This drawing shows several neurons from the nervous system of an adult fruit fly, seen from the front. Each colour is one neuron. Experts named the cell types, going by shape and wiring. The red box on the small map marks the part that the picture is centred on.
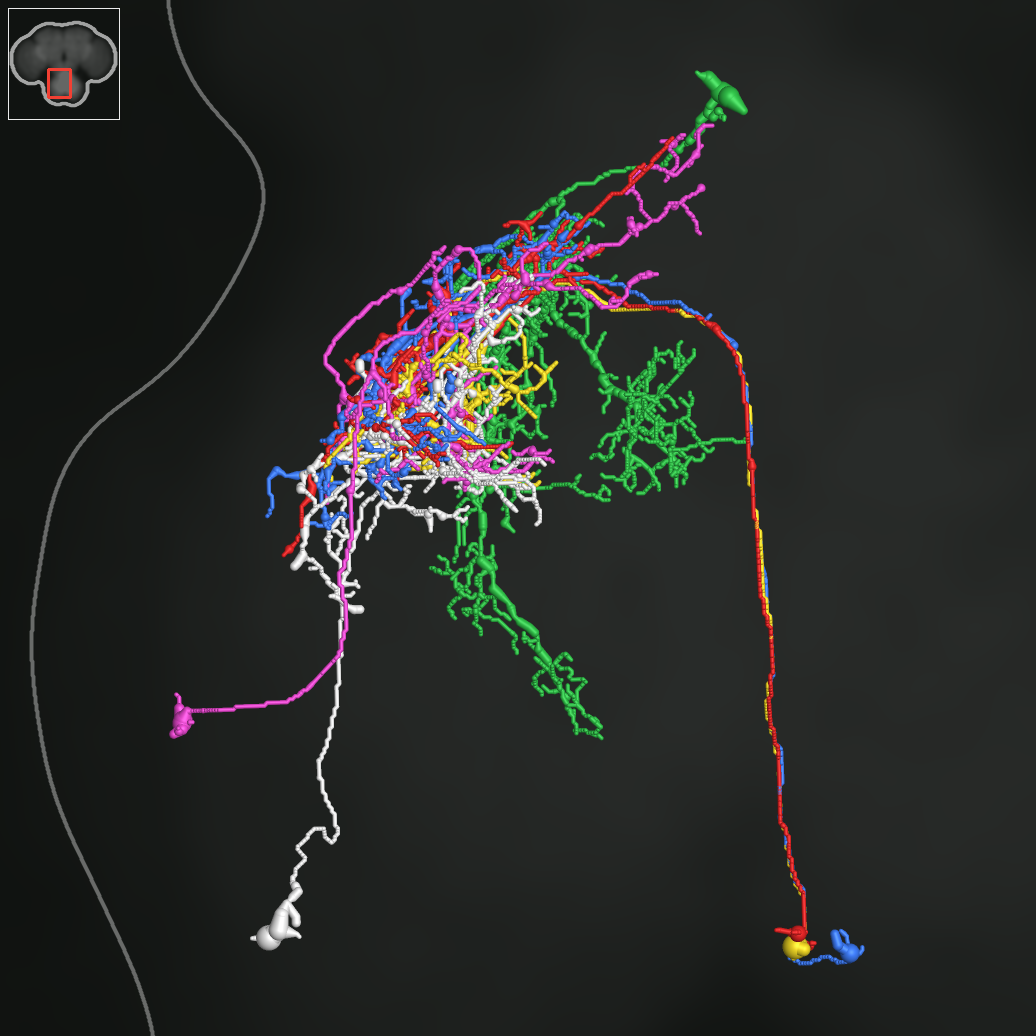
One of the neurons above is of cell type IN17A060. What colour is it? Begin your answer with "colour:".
colour: green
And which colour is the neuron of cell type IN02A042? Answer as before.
colour: blue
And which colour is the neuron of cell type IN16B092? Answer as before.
colour: white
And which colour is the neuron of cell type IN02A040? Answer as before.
colour: yellow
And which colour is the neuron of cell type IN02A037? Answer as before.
colour: red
